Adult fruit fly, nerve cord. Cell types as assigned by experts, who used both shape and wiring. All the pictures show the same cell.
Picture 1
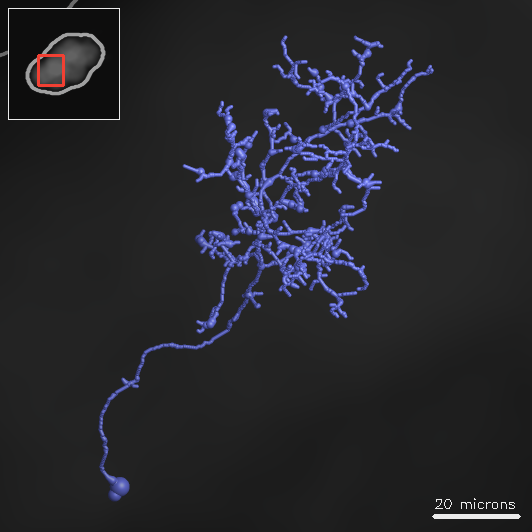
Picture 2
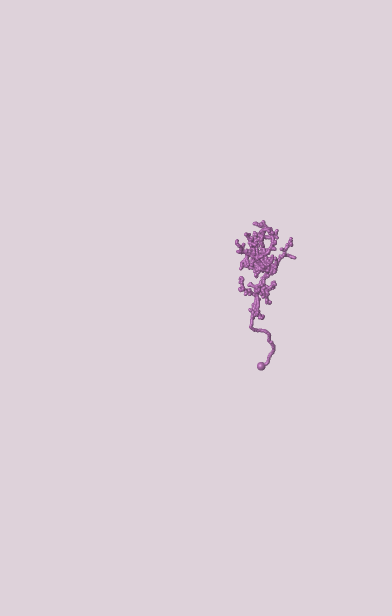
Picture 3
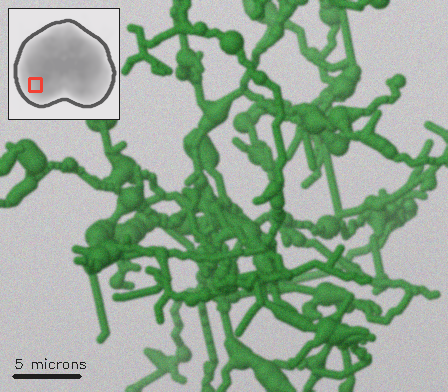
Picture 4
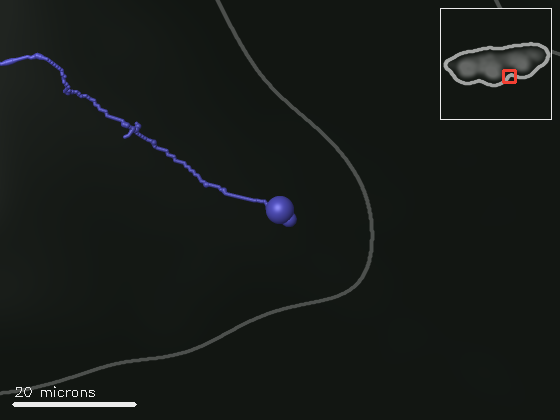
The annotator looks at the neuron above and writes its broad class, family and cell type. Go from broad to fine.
nerve-cord intrinsic neuron; hemilineage 20A.22A; IN20A.22A092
